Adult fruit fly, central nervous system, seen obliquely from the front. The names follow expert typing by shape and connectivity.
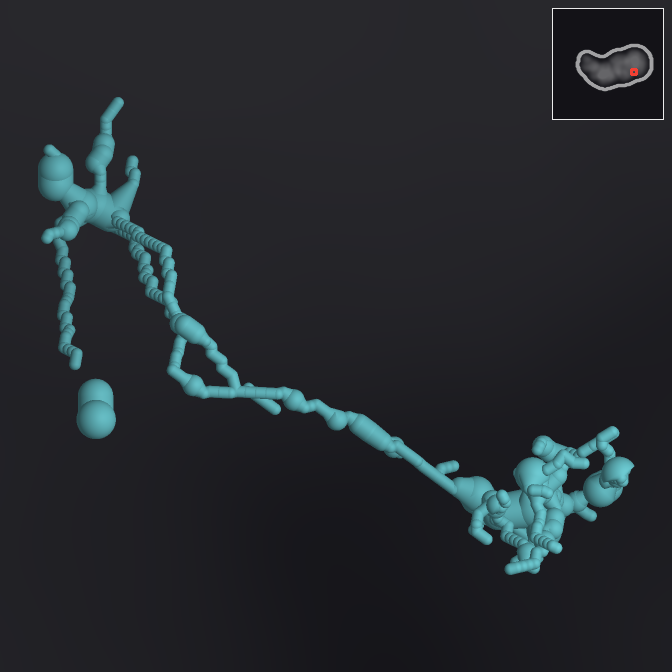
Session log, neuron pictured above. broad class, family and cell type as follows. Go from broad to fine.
optic-lobe intrinsic neuron; T; T4b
